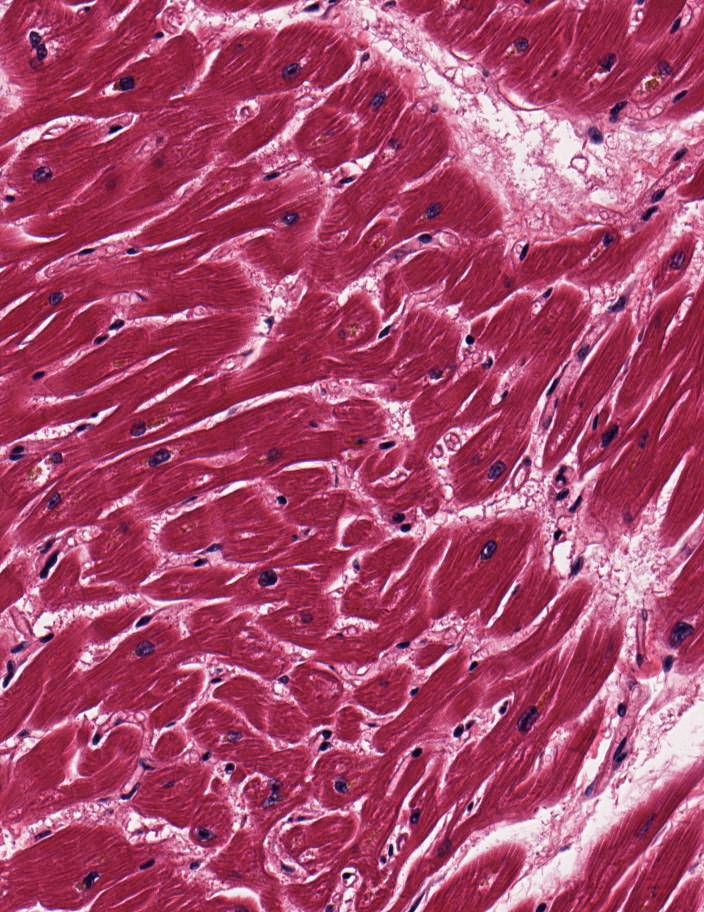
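Left ventricle of the heart: here I notice the muscle fibres branching and joining neighbours. Their cytoplasm is deeply eosinophilic, with fine lengthwise myofibrillar streaking. In the narrow spaces between fibres lie small dark elongated nuclei of interstitial cells. Across the upper right runs a band of pale, loose, vacuolated connective tissue.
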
